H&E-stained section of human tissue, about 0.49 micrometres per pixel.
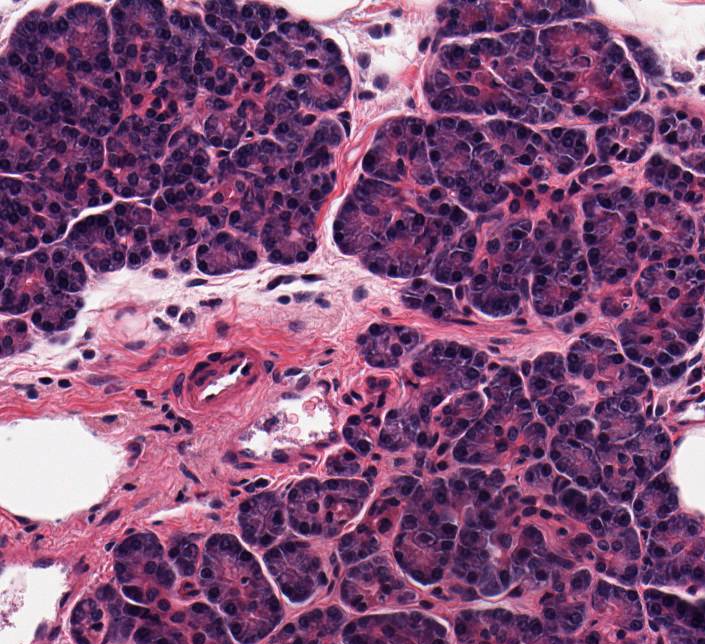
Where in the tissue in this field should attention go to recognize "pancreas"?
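I'd start with the acini: they are closely packed and grouped into lobules that pink fibrous septa separate, the broadest septum crossing the left half of the field just below the middle.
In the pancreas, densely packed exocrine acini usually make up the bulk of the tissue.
So these crowded acini sit well with pancreas. Looking closer at the acinar cells, their round, dark nuclei lie toward the base of each cell. Their cytoplasm is purple at the base and turns paler pink toward the lumen. There's also a small vessel with a thick pink wall and a slit-like lumen in the septum left of centre.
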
